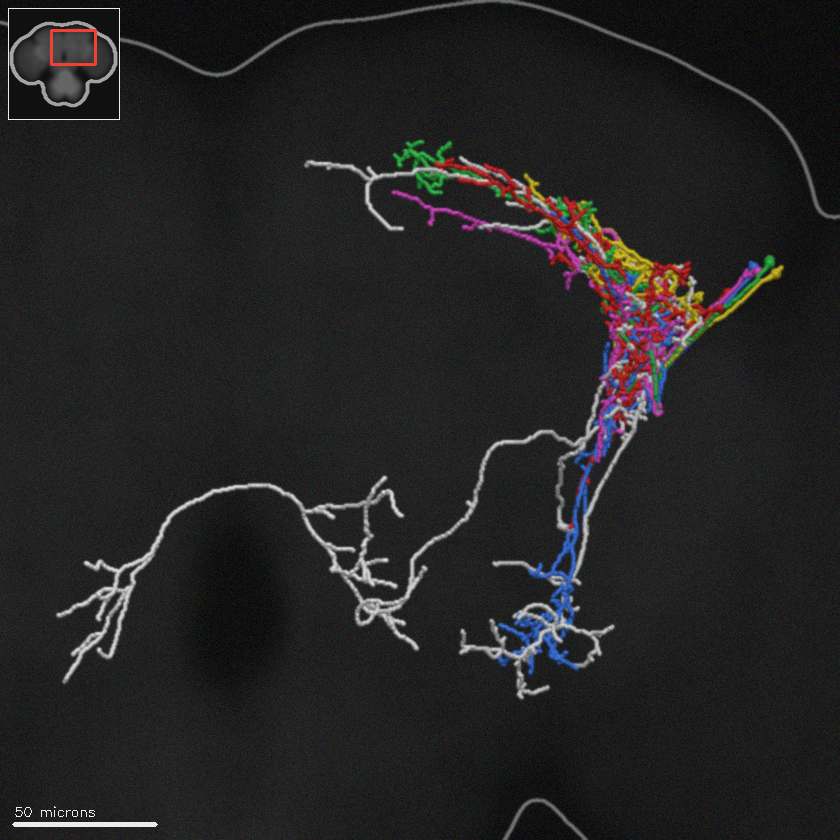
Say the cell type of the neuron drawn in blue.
WEDPN6A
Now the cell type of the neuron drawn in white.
ALIN3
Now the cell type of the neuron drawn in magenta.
CB3013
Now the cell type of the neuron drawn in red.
LHPV2d1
